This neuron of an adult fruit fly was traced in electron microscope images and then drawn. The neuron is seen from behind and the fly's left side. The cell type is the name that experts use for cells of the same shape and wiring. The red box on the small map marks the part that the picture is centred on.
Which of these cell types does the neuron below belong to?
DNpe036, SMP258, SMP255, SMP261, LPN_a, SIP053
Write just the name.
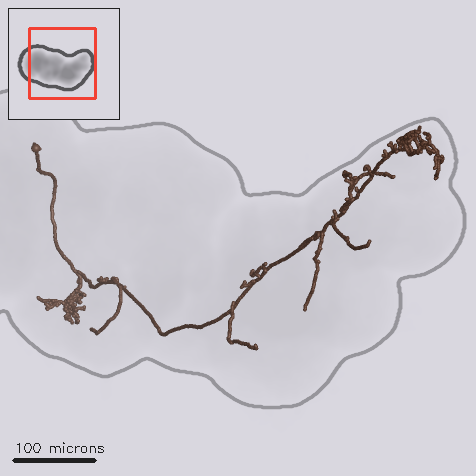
DNpe036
